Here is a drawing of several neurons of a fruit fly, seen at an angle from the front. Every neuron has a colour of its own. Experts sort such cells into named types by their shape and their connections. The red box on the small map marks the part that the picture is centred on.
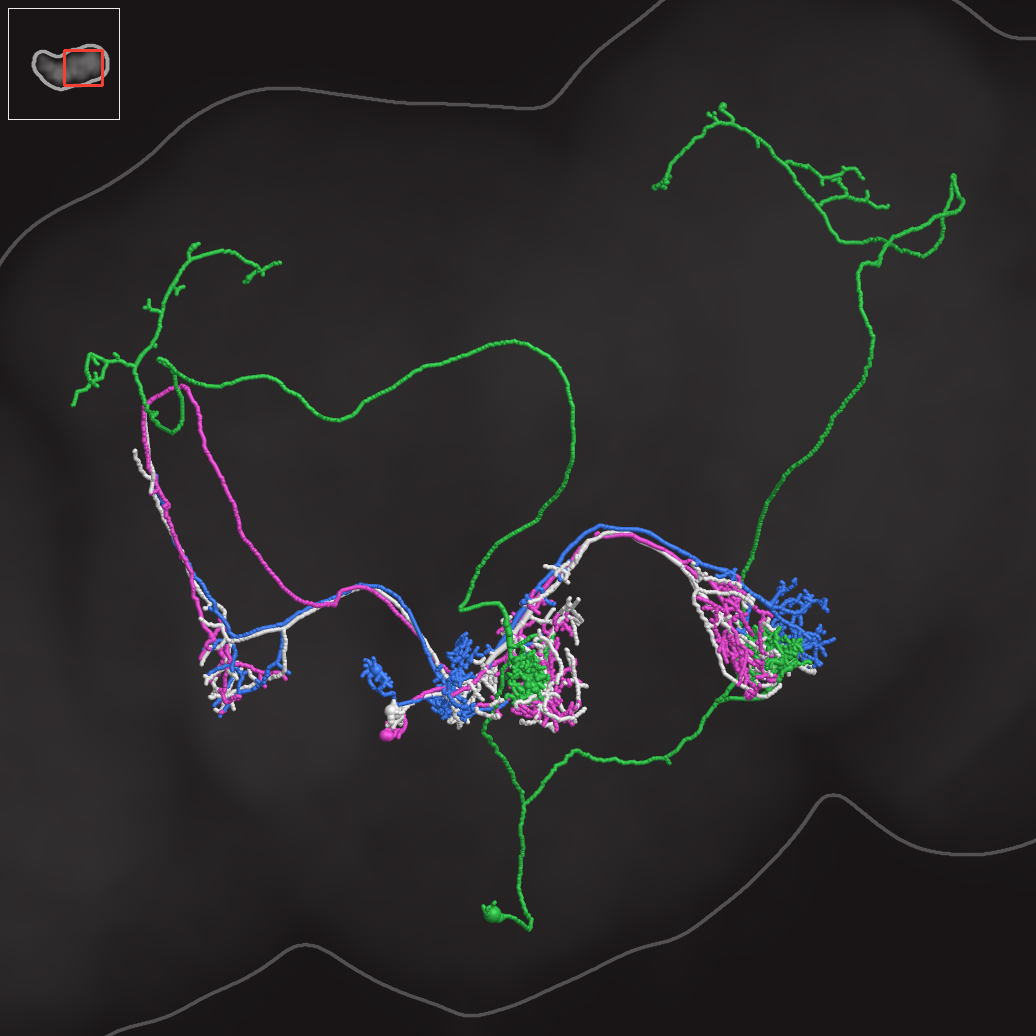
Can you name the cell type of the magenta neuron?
VP2+VC5_l2PN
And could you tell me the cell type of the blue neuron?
VP3+_l2PN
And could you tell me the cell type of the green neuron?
VP1d_il2PN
